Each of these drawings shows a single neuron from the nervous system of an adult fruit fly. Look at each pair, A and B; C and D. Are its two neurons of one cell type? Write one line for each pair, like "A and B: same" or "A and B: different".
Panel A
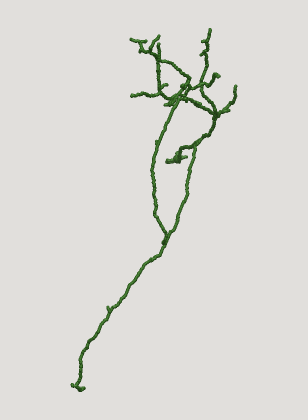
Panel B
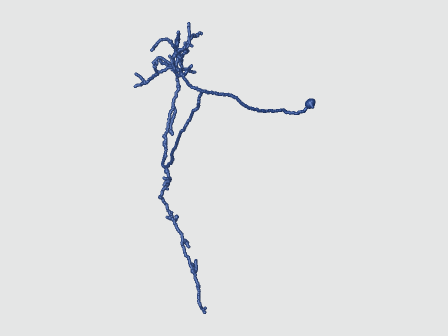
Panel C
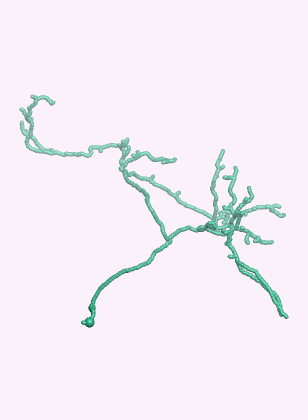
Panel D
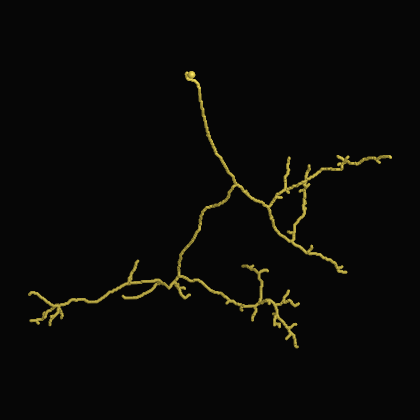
A and B: same
C and D: same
